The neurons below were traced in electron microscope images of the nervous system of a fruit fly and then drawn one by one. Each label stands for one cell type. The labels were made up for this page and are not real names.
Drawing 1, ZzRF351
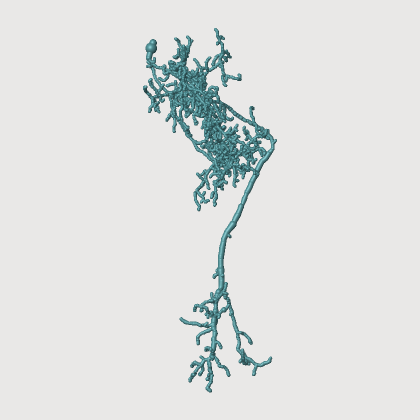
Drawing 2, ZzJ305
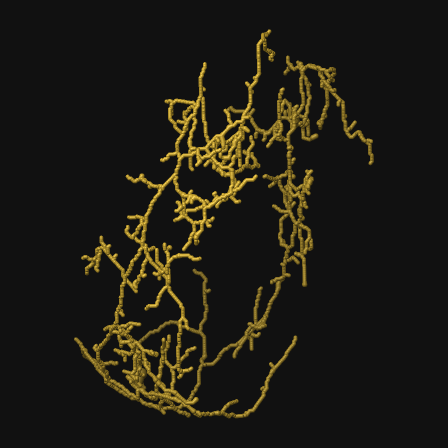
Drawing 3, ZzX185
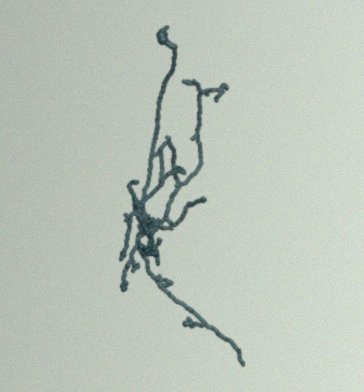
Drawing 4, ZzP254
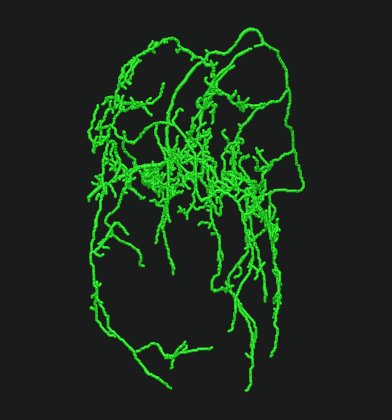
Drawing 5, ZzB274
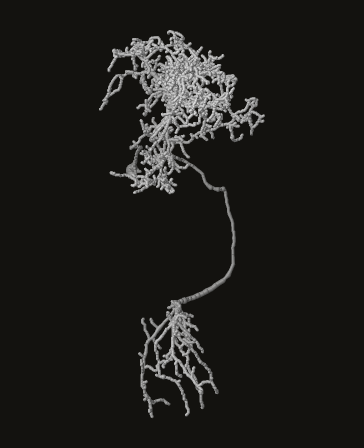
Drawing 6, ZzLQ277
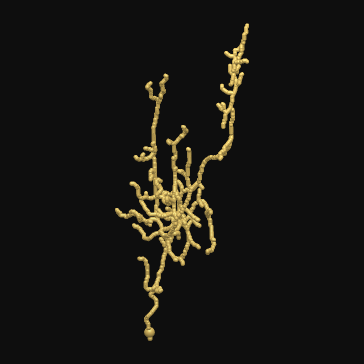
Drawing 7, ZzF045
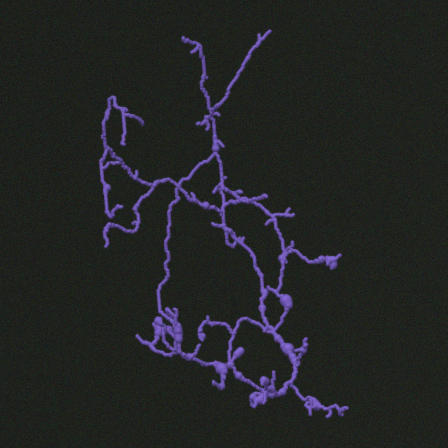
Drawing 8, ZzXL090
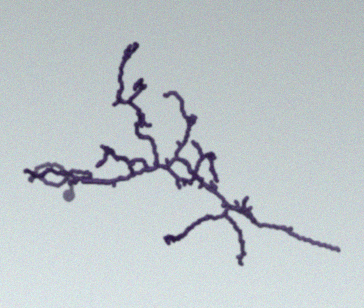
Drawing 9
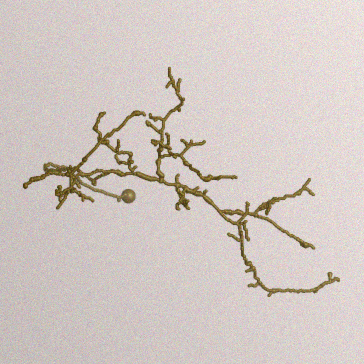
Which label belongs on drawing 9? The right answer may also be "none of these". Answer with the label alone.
ZzXL090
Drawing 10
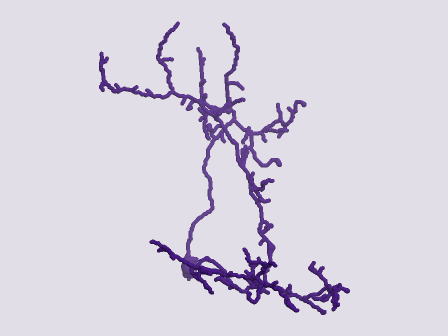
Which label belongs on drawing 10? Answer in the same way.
ZzF045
